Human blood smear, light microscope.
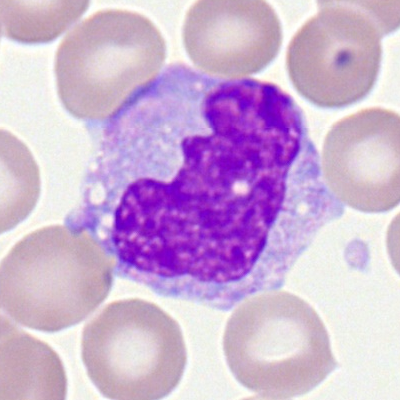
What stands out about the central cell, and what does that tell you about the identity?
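The nucleus is a single folded, indented mass, not split into separate lobes. It lies off-centre toward the right, leaving more cytoplasm on the left. The cytoplasm holds fine, dust-like pinkish granules; its few small clear vacuoles lie mostly on the left. This is a monocyte.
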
